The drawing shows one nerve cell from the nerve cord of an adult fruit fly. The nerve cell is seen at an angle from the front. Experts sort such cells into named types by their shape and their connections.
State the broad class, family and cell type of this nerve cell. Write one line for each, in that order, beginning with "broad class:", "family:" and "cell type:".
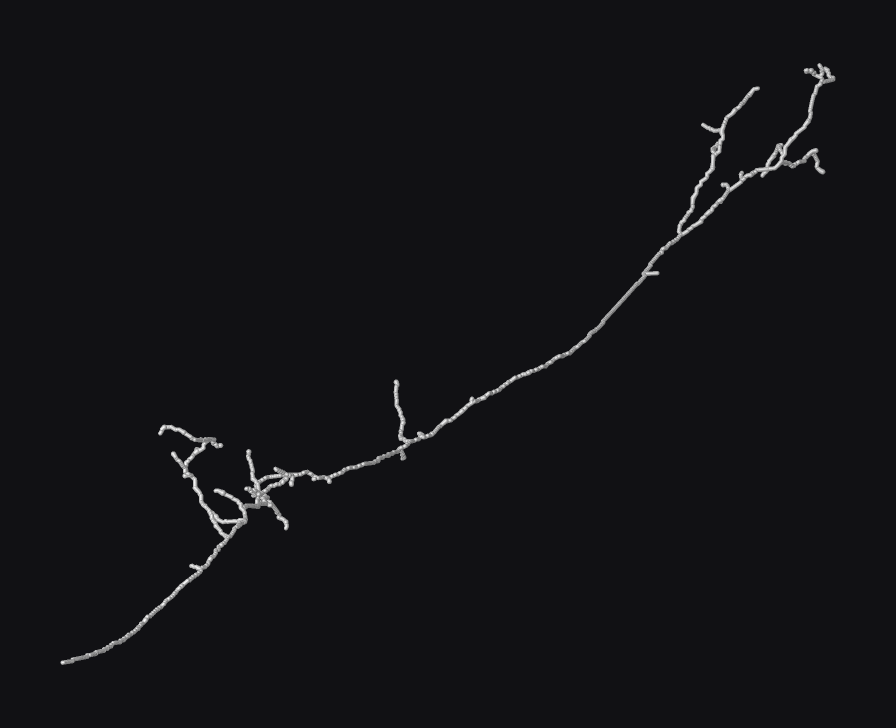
broad class: descending neuron
family: DNg
cell type: DNg107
